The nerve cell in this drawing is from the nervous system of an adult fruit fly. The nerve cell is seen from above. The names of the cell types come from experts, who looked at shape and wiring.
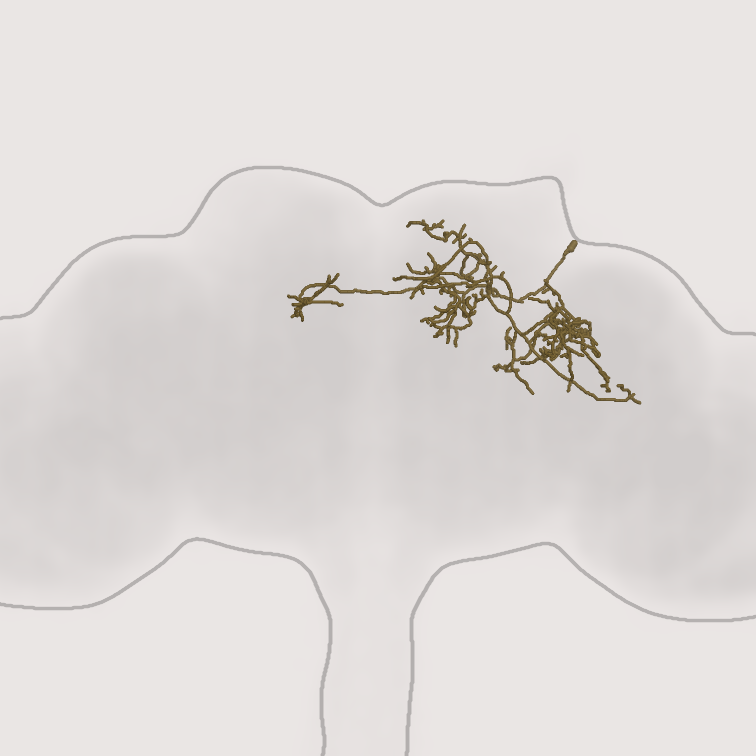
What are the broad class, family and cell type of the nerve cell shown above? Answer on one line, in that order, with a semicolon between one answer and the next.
central-brain intrinsic neuron; hemilineage CREl1; SIP130m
